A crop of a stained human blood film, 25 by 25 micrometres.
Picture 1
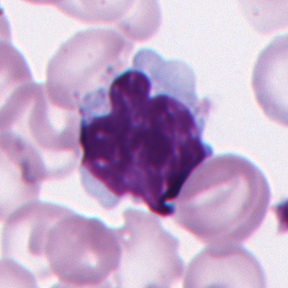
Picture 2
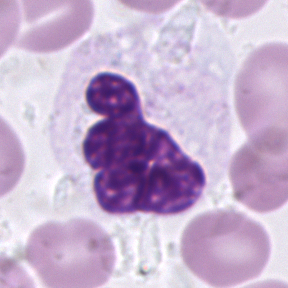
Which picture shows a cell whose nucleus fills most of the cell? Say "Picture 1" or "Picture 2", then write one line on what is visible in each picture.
Picture 1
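Picture 1: The cytoplasm is scant, a pale greyish rim seen mainly above the nucleus.
Picture 2: The cytoplasm is abundant and pale greyish-lilac.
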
